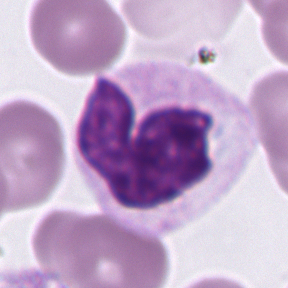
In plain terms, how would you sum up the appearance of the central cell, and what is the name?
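Looking at this cell, I see a heart-shaped nucleus with a deep notch cutting in from its upper edge. It sits toward the left, so the rim of cytoplasm is wider on the right. That cytoplasm is plentiful and pale lilac-pink, with fine, faint pinkish-purple granules scattered through it. This, then, is a band neutrophil.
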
